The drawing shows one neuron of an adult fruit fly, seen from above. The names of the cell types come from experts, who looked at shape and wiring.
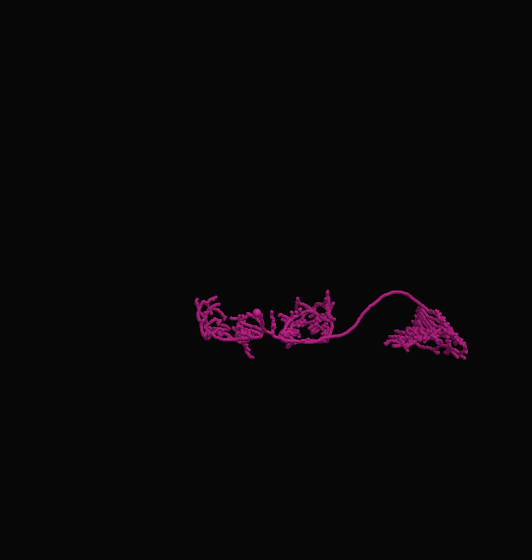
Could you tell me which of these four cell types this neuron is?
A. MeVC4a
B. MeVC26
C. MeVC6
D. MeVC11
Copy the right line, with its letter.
B. MeVC26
